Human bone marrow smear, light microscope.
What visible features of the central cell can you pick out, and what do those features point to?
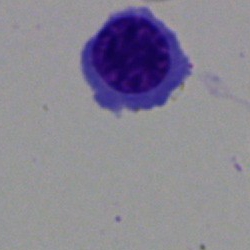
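Chromatin dark purple, coarsely clumped. Nucleus occupies most of cell; a rim of blue cytoplasm remains, widest on lower-left side of nucleus. Cell type: erythroblast.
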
